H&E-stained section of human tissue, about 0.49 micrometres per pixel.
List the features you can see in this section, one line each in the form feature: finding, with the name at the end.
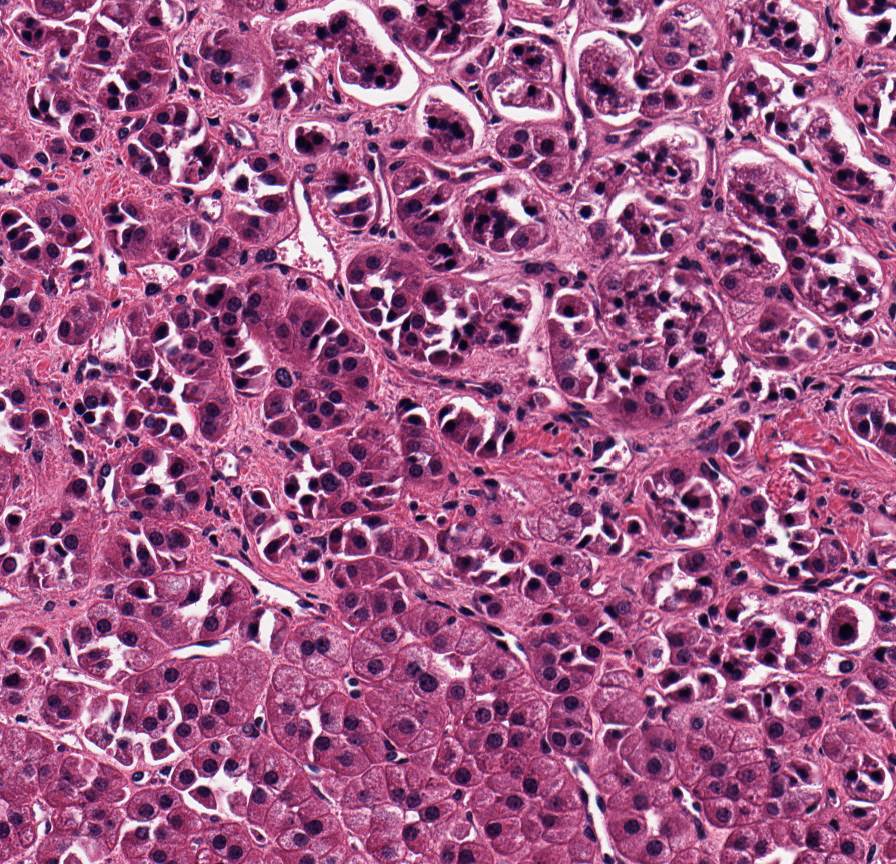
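Nests: many with small irregular empty spaces, gland-like, mostly upper half
Lower field: more solid, closely packed cells, few spaces
Bands: thin, pink, fibrous, between nests, scattered small dark nuclei
Fat cells: none in field
Name: adrenal gland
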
